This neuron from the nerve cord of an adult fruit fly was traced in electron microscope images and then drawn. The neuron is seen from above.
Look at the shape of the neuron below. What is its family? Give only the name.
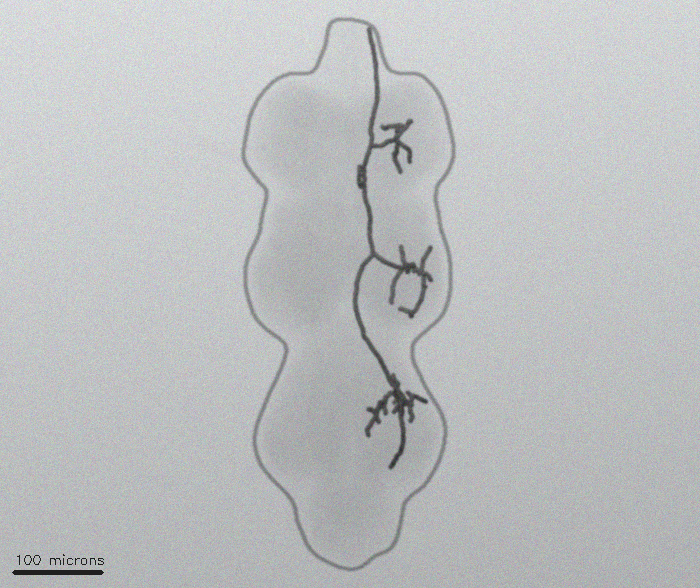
hemilineage MX12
